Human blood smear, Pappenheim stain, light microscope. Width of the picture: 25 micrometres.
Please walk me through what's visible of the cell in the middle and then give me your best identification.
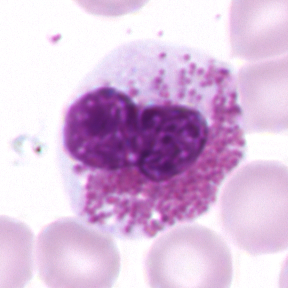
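Its chromatin is dense and dark purple. The cytoplasm holds many coarse reddish-pink granules, most crowded below and to the right of the nucleus. At the upper left, cytoplasm free of granules is pale lilac. The cell is an eosinophil.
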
